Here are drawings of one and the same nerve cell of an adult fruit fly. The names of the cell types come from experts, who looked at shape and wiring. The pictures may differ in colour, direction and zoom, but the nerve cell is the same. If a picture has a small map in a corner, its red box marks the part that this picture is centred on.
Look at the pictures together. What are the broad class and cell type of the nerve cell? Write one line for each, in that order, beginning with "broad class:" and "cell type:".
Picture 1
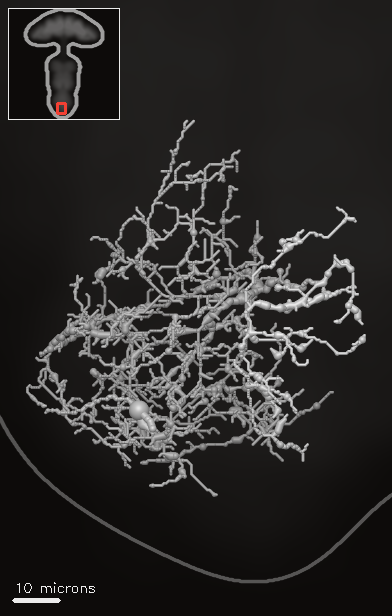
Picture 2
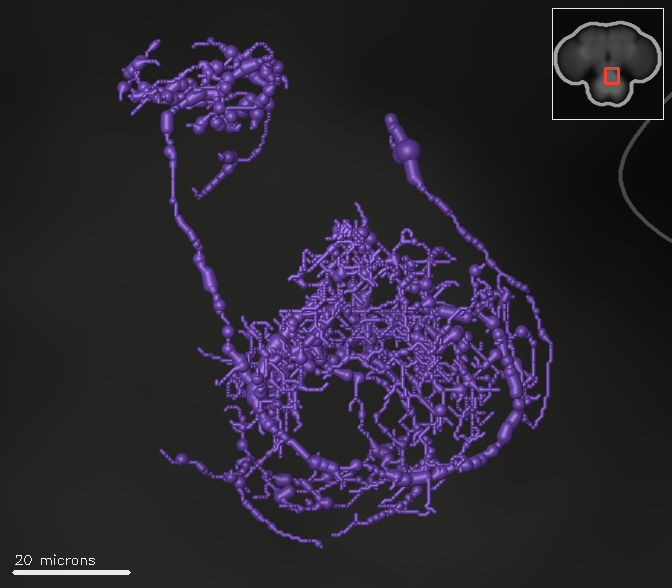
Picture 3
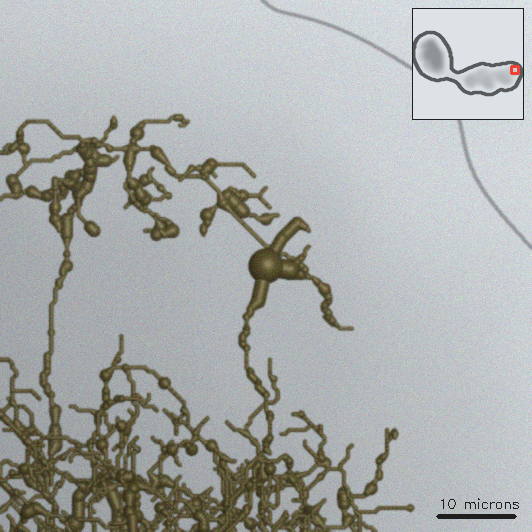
broad class: nerve-cord intrinsic neuron
cell type: INXXX228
